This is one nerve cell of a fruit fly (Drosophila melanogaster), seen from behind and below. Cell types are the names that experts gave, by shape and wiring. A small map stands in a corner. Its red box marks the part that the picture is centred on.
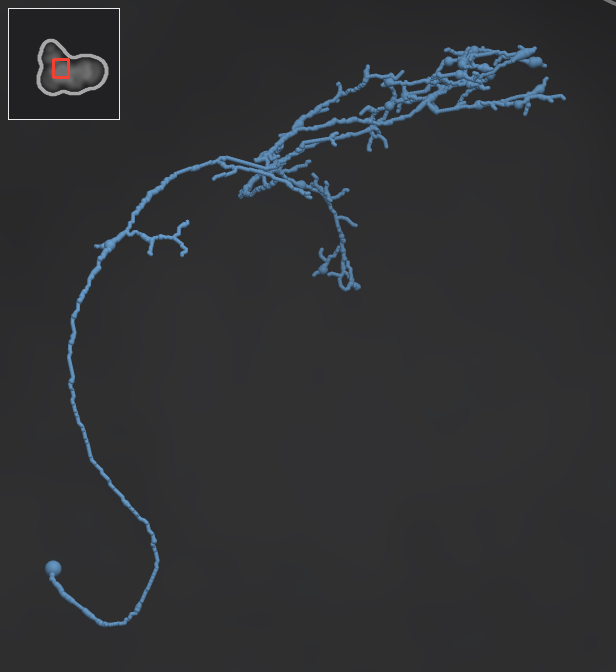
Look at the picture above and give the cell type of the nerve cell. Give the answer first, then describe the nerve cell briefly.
The cell type is CB1178. This is a central-brain intrinsic neuron. The cell body is at the lower left of the picture. The picture shows dozens of branch ends.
